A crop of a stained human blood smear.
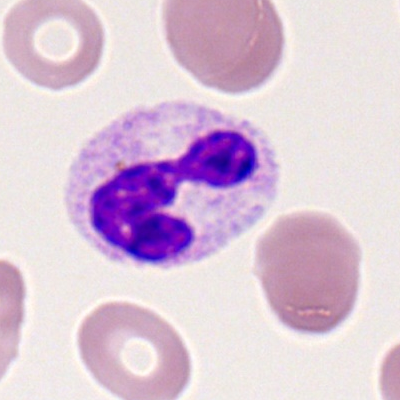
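Segmented neutrophil in a stained human blood smear. The smaller lobe of the nucleus lies toward the upper right of the cell, and the chromatin is dark purple and coarsely clumped. Fine lilac granules are scattered through the pale pinkish-lilac cytoplasm.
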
